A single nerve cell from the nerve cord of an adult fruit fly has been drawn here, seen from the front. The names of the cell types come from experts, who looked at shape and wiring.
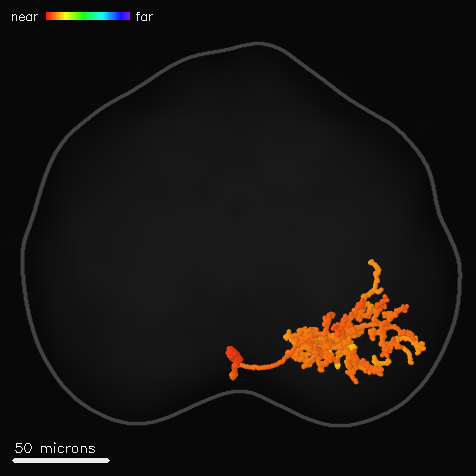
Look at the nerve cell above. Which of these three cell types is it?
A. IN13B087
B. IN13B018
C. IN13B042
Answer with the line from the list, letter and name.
B. IN13B018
